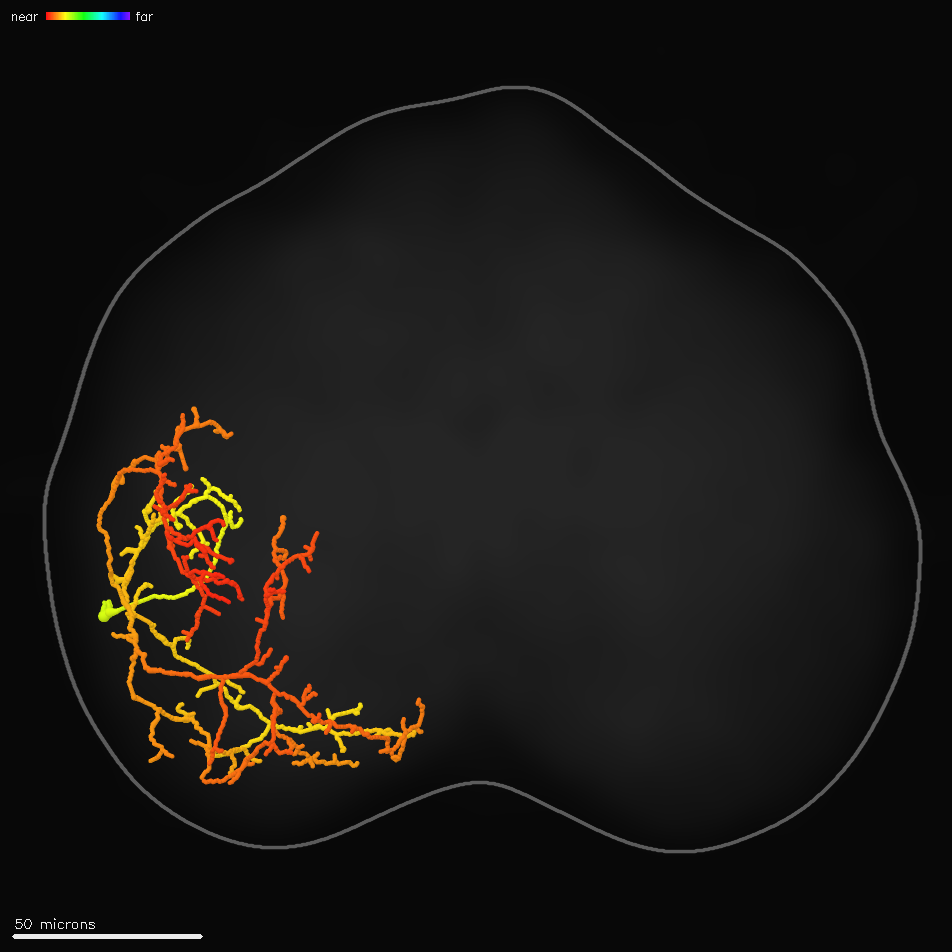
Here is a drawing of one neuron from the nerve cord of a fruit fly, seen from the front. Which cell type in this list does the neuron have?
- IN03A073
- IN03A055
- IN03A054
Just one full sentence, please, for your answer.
It is IN03A073 that names the cell type of this neuron.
